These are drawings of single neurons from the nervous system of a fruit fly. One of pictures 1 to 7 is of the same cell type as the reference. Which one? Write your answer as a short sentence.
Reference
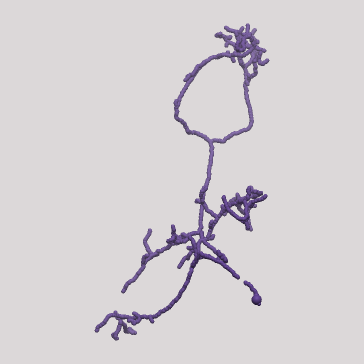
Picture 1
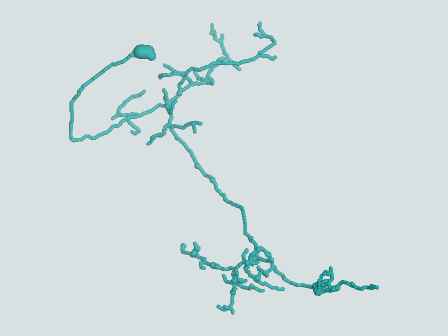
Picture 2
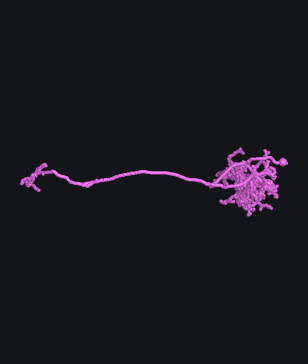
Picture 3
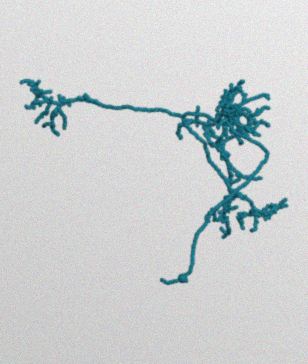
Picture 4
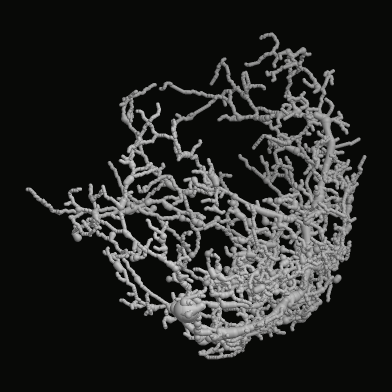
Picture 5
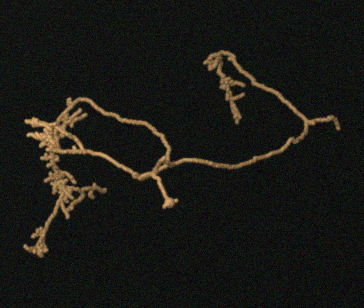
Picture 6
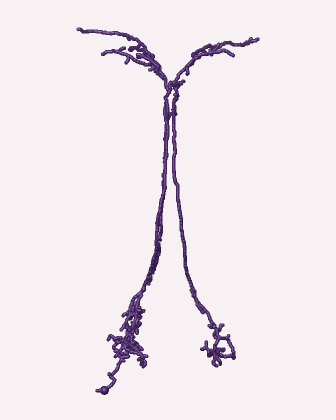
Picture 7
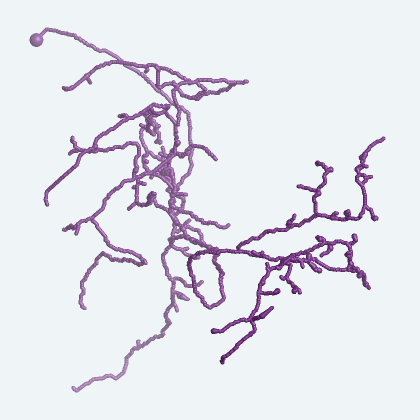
The neuron in picture 7 is of the same cell type.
